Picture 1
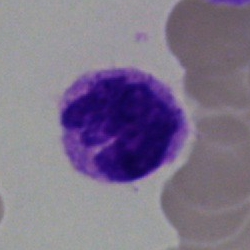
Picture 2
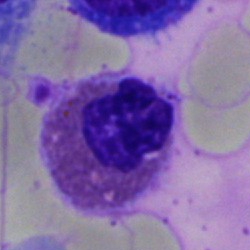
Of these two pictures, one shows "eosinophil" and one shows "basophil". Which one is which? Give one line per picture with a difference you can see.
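Picture 1 – basophil. The nucleus fills most of the cell.
Picture 2 – eosinophil. The cytoplasm is abundant and pinkish-lilac.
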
